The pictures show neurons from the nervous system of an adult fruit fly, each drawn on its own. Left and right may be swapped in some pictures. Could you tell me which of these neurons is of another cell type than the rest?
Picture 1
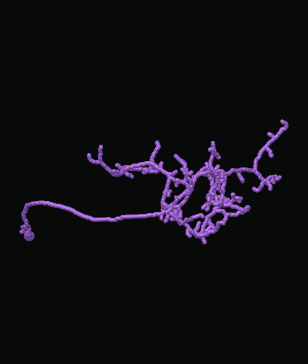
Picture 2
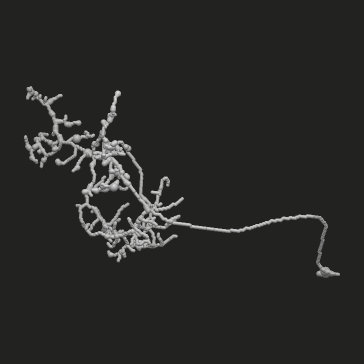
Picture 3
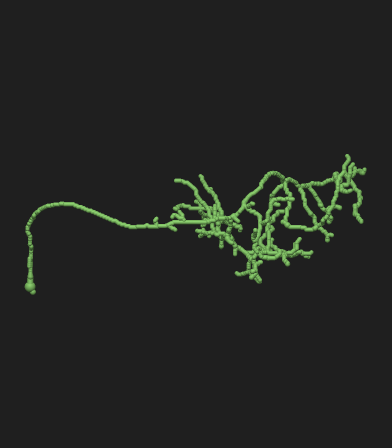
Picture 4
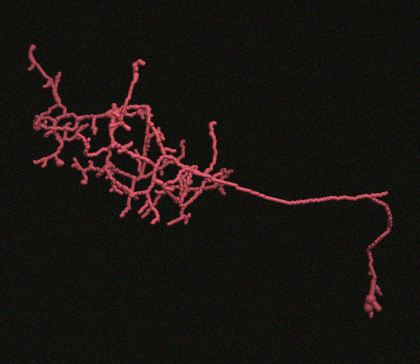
2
